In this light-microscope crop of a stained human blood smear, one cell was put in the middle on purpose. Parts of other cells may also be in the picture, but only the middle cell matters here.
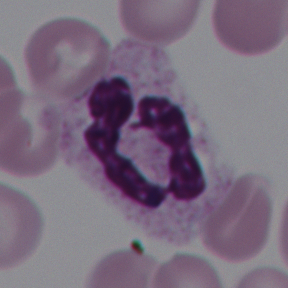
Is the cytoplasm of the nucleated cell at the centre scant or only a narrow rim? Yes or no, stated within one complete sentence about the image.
No, the nucleus does not fill most of the cell; the cytoplasm is plentiful.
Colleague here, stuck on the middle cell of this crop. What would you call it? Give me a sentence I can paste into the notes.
The centered cell in this crop is a segmented neutrophil.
